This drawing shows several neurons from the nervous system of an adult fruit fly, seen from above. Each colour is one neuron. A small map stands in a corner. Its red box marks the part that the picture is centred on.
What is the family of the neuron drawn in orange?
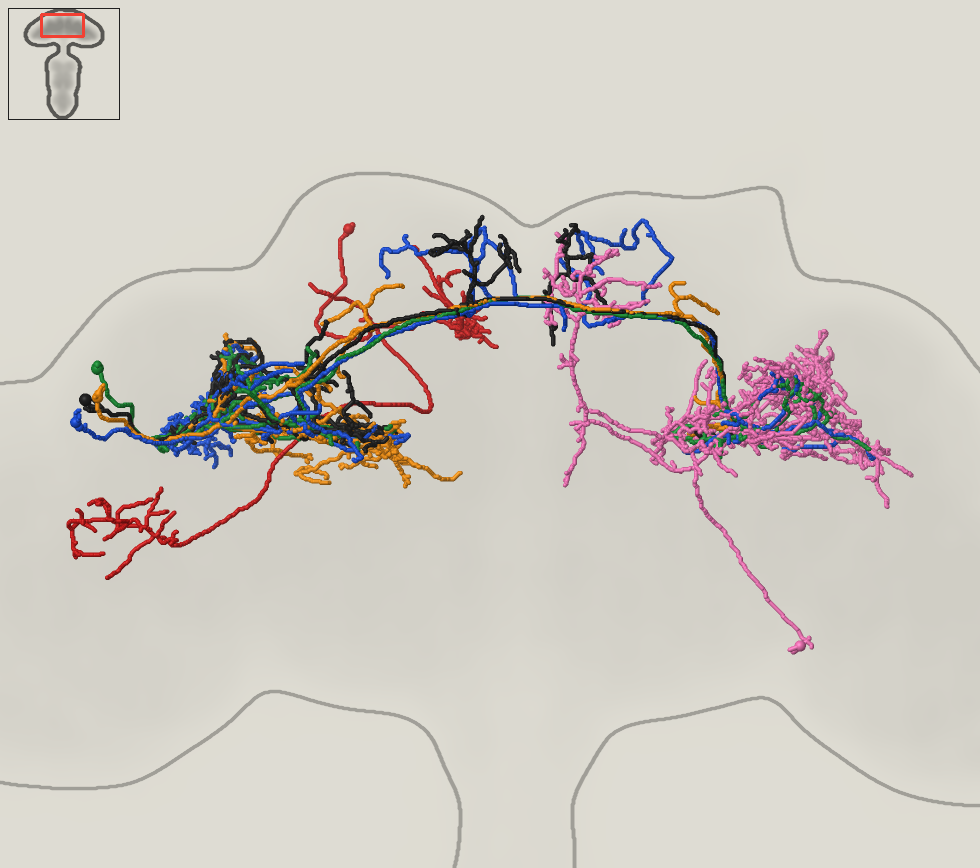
hemilineage SLPal2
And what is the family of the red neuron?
hemilineage ALv1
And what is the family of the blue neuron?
hemilineage SLPal2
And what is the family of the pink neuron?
hemilineage SMPpv2_dorsal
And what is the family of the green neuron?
hemilineage SLPal2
